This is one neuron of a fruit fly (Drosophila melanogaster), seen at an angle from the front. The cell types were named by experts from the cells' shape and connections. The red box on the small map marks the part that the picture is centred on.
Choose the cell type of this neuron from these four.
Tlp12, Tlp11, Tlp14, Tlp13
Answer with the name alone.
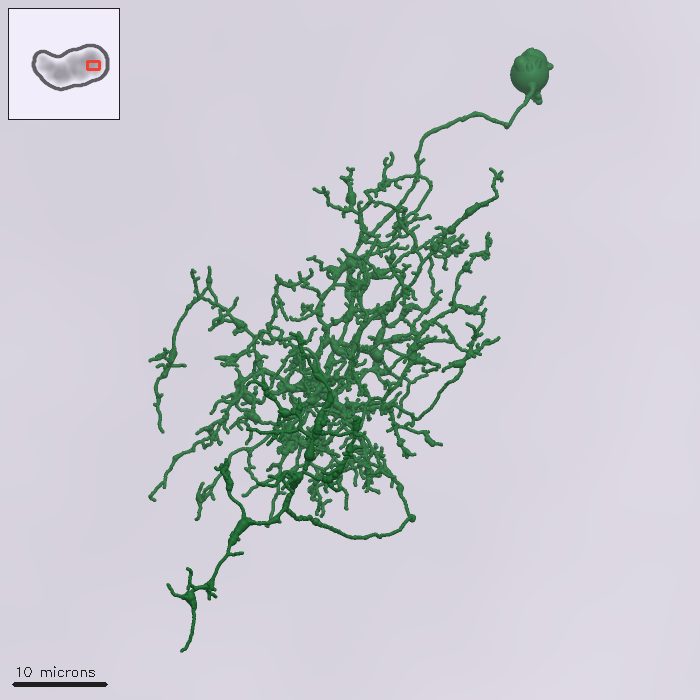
Tlp12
